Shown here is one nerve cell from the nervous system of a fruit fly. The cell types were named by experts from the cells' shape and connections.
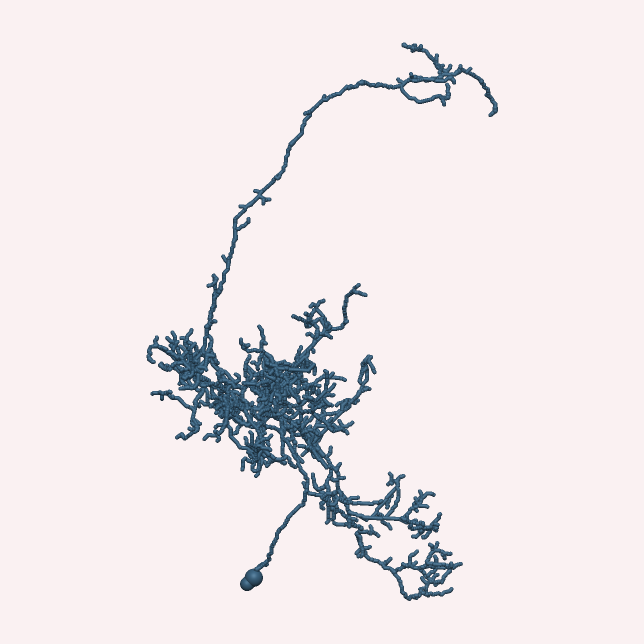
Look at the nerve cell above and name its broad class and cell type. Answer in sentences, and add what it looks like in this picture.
This is a central-brain intrinsic neuron. It is of cell type AVLP402. The cell body is at the bottom of the picture. More than a hundred branch ends can be seen.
